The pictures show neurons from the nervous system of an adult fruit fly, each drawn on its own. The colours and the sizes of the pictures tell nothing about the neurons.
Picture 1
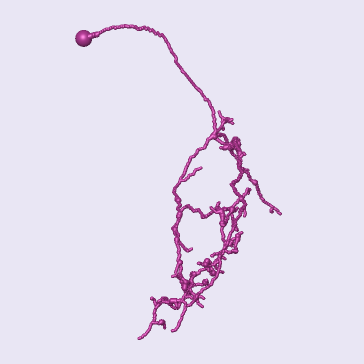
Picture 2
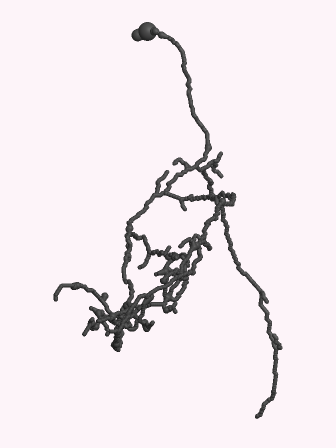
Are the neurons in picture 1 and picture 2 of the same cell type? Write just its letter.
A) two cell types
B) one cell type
B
